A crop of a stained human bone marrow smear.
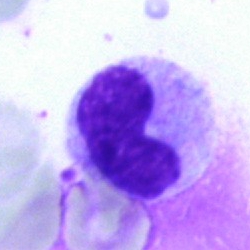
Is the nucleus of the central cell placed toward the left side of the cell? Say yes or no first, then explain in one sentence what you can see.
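Yes. The nucleus lies off-centre toward the left of the cell.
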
